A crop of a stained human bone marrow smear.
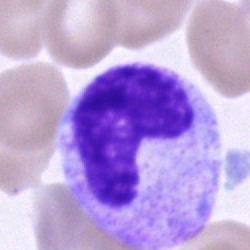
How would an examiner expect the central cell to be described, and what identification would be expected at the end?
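Outline: round to oval and smooth. Nucleus: deeply indented into a bean or horseshoe shape, with the notch opening toward the lower right. Cytoplasm: fine purple granules scattered throughout, and no vacuoles seen. Name: metamyelocyte.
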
